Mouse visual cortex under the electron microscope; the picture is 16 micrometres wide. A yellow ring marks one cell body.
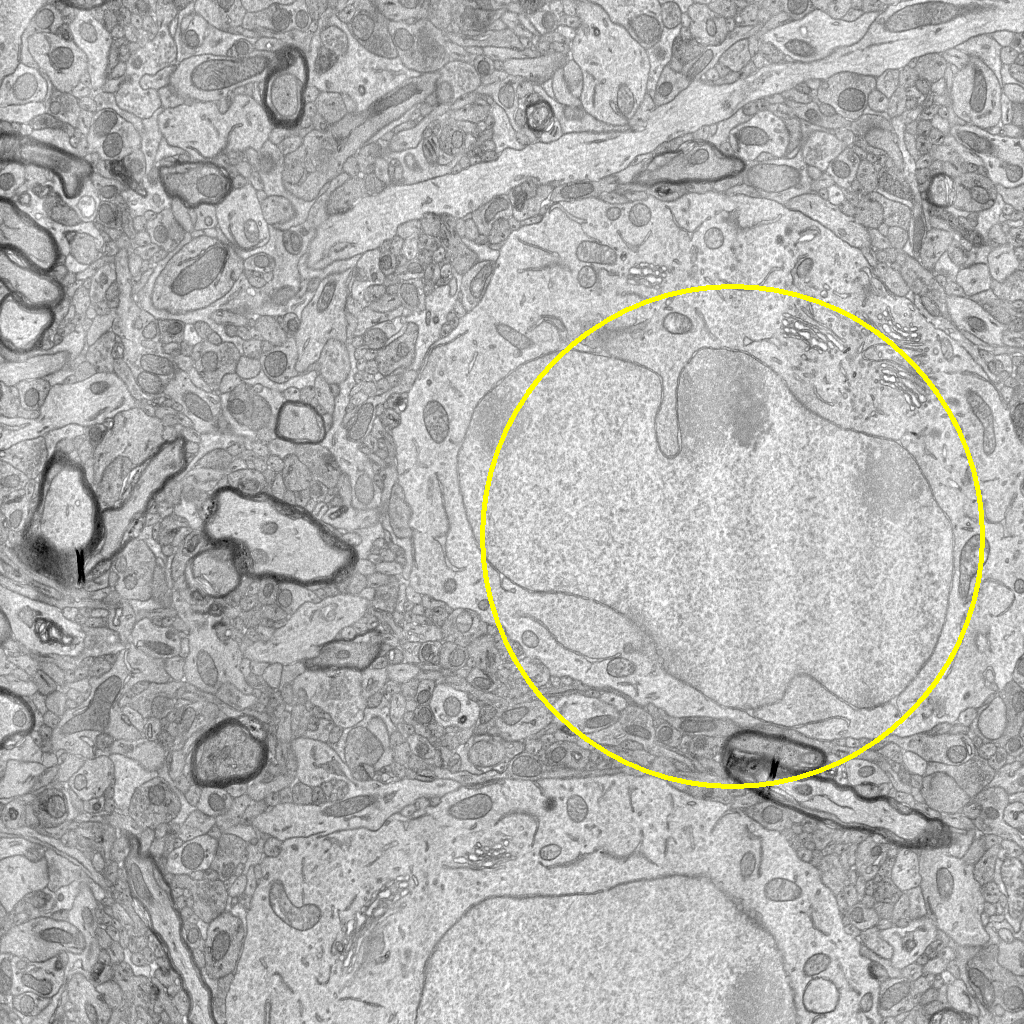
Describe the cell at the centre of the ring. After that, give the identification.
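From the upper edge of the nucleus, a deep, narrow fold of the envelope reaches down, beside a darker grey, irregular patch. Pale, finely dispersed chromatin; no thick dark band lines the envelope. Up and right, Golgi stacks show swollen, pale cisternae. This is an excitatory neuron.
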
